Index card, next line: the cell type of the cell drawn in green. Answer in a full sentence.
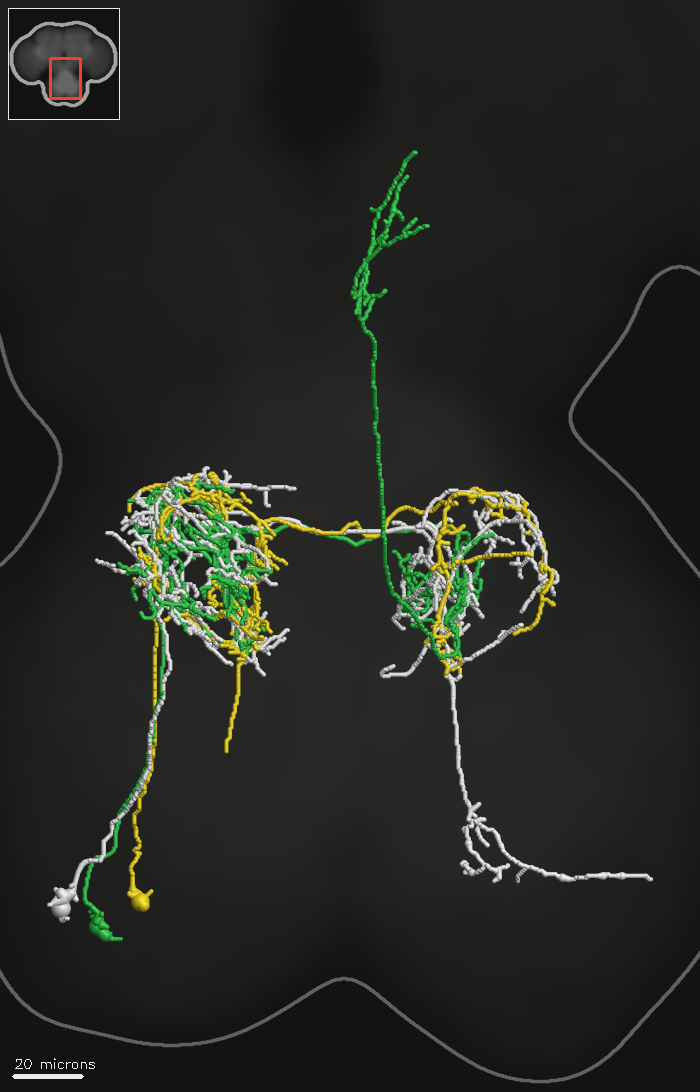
The cell type is AN06A017.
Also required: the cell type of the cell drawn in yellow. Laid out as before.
The cell type is IN06A034.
